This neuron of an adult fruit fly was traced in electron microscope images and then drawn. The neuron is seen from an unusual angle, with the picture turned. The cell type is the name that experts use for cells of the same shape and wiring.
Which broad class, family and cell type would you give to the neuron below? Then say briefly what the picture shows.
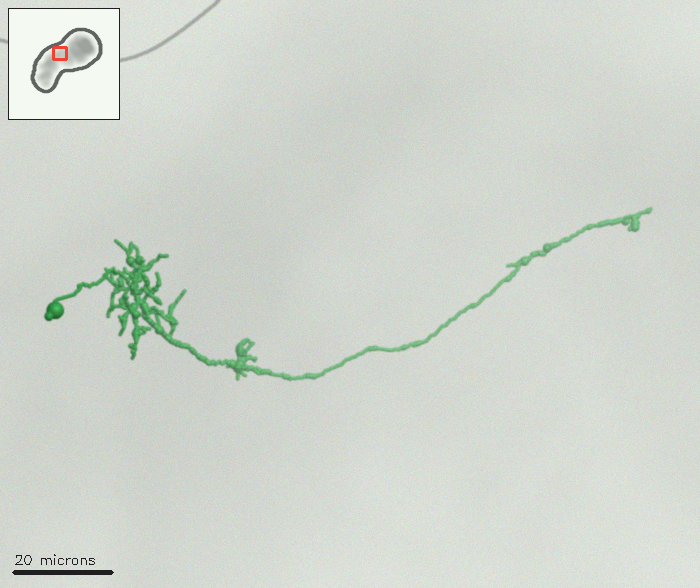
This is an optic-lobe intrinsic neuron. The family is Tm. Its cell type is Tm4. The cell body is on the left of the picture. By the scale bar it is about 120 microns wide in this view. Dozens of branch ends can be seen.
